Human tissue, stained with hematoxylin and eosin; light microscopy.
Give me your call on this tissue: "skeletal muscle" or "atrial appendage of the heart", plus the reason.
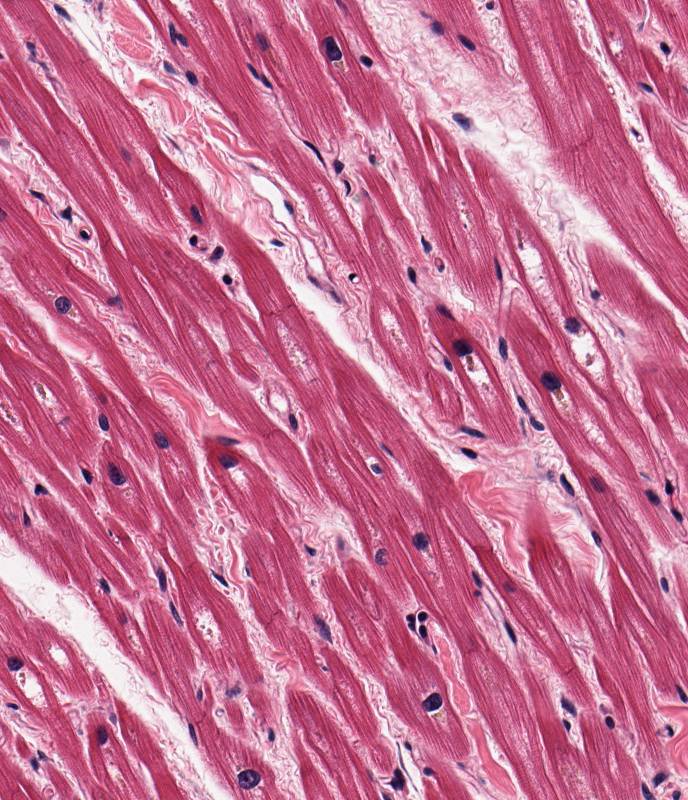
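Atrial appendage of the heart, not skeletal muscle. Oval nuclei sit centrally within the fibres.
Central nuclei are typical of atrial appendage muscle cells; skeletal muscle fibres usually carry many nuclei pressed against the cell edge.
Fibres branch and join their neighbours.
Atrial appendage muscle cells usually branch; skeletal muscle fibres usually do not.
Also seen: long fibres filling the field, running diagonally from upper left to lower right, with thin strands of paler pink wavy connective tissue carrying small dark nuclei between them.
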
